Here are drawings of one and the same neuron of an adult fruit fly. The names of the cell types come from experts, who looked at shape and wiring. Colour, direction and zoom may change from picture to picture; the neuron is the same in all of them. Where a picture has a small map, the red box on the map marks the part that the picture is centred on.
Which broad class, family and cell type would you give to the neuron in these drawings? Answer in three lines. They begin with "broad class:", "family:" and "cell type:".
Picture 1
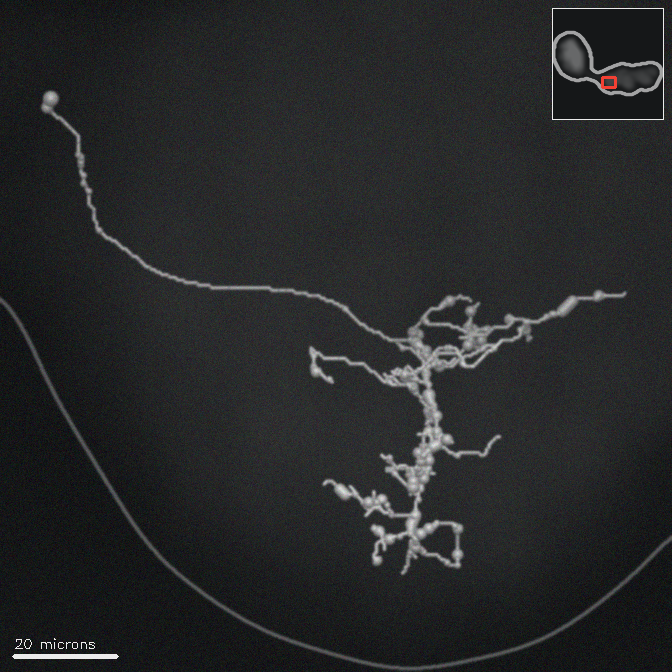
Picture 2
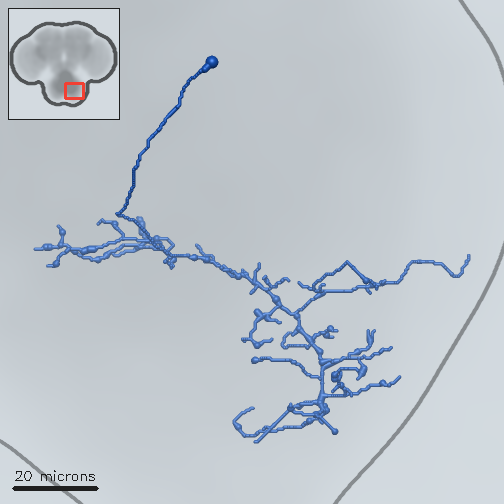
broad class: nerve-cord intrinsic neuron
family: hemilineage 09A
cell type: IN09A073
